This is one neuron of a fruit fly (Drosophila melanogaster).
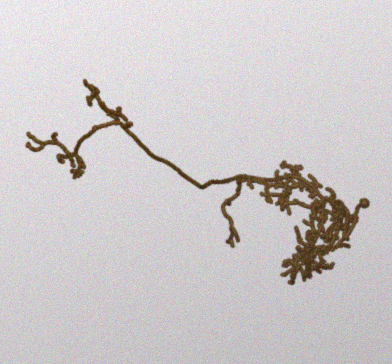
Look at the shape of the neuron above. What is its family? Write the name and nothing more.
DNge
